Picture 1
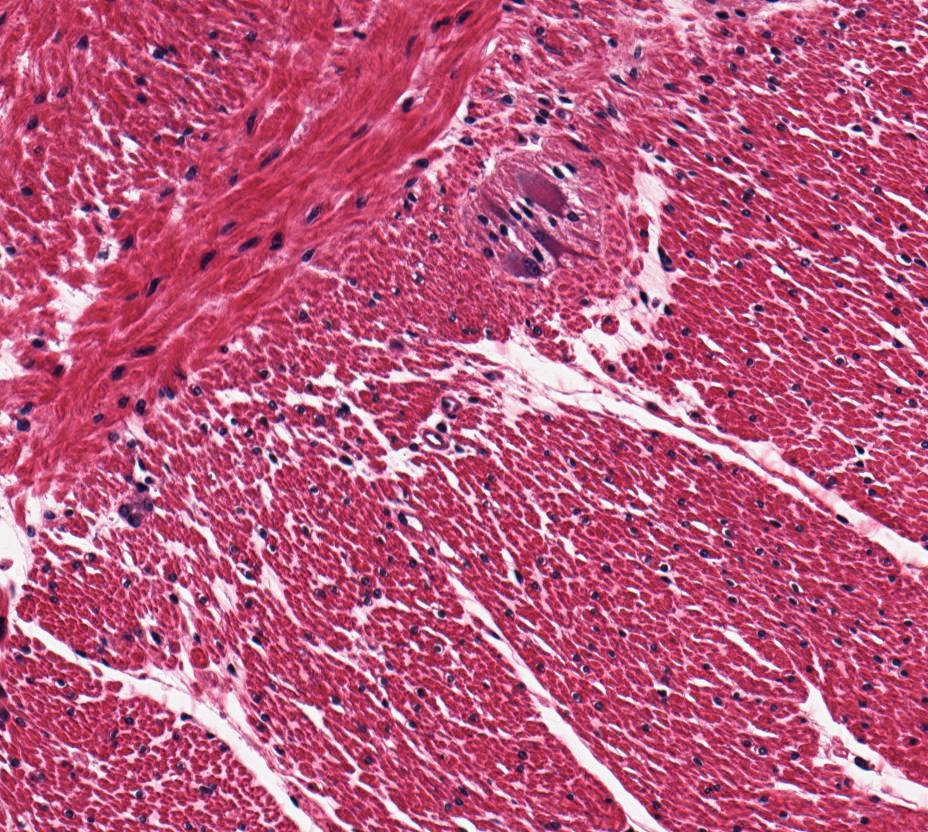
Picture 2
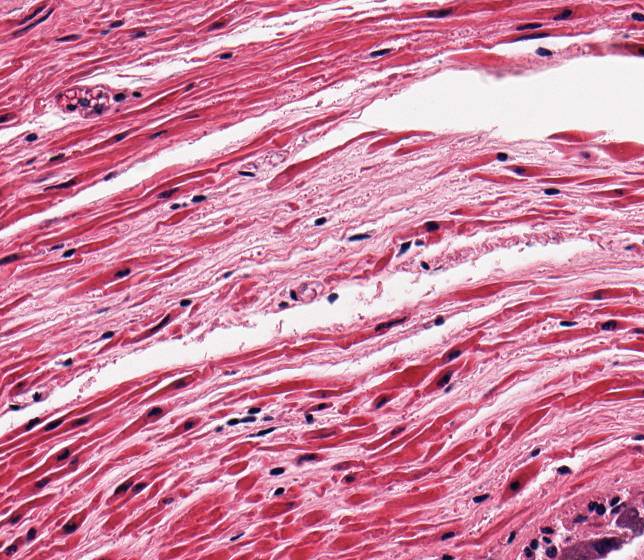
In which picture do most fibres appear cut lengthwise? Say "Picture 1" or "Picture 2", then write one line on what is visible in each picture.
Picture 2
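In picture 1: Most of the field is muscle cut in cross section, grouped into bundles.
In picture 2: Long parallel fibres cross the whole field diagonally from lower left to upper right.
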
